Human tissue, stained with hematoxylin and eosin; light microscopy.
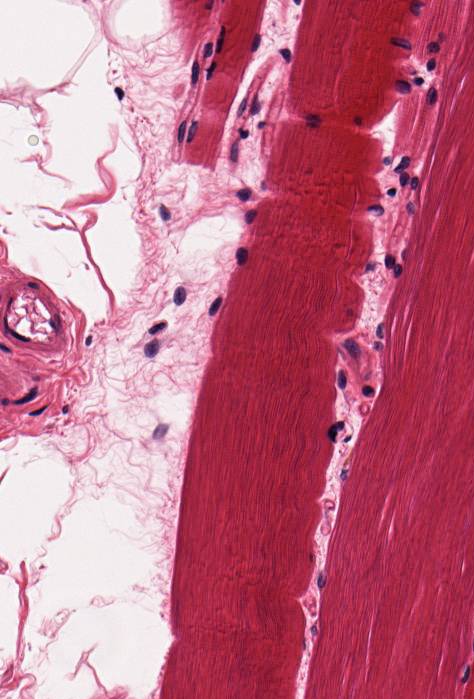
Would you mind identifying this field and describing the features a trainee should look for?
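Mostly skeletal muscle: across its deeply eosinophilic fibres you can pick out fine transverse cross-striations.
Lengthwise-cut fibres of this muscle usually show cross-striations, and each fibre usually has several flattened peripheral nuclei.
Sure enough, these nuclei are flattened and sit at the fibre edges.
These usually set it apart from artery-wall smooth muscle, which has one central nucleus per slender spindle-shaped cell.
Left of the fibres lies loose connective tissue with wavy pink collagen and scattered oval nuclei; at the far left edge, large clear spaces outlined by thin pink membranes are consistent with adipocytes.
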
